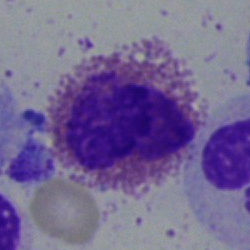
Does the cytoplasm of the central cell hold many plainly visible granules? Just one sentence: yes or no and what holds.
Yes, the cytoplasm of the cell is rich in visible granules.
